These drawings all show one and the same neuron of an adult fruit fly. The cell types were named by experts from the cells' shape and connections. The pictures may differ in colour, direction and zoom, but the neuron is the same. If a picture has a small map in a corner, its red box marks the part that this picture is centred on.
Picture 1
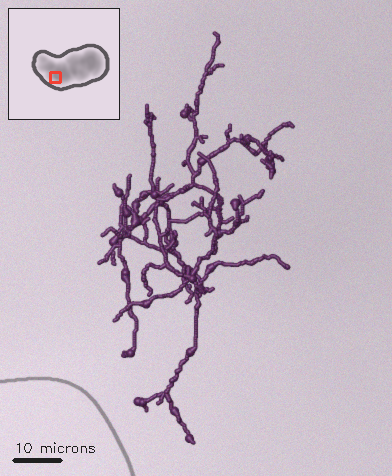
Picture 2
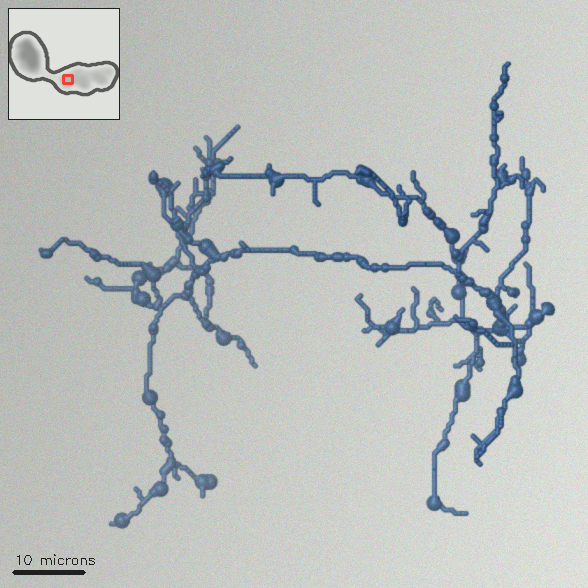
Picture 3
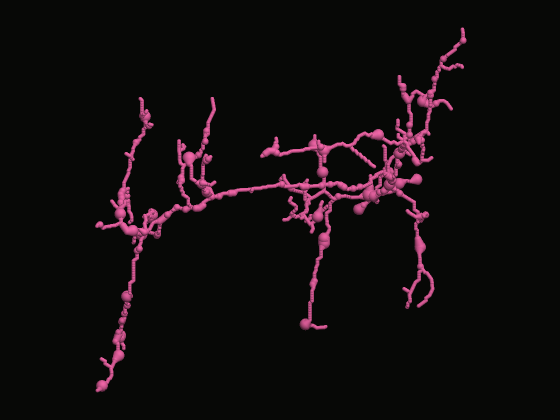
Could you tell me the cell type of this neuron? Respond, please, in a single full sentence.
What this neuron is, by cell type, is IN21A109.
